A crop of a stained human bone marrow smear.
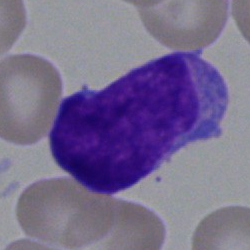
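Blast. The cell outline is elongated, running diagonally from lower left to upper right. Its chromatin stains deep purple and appears dense with faint mottling. Scant, pale blue cytoplasm lies mainly on the right side of the nucleus, where its edge is irregular with small blunt bulges.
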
